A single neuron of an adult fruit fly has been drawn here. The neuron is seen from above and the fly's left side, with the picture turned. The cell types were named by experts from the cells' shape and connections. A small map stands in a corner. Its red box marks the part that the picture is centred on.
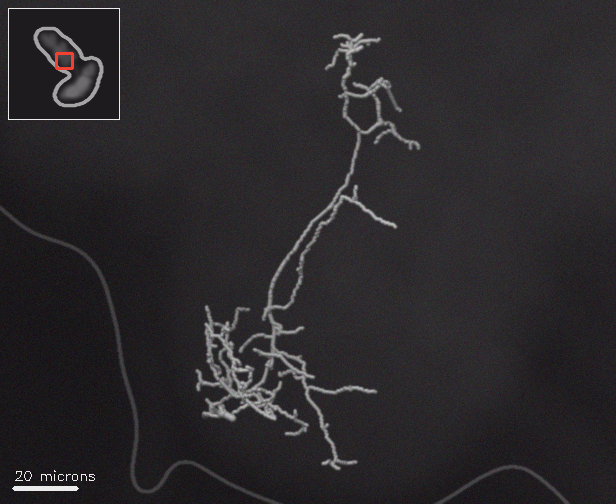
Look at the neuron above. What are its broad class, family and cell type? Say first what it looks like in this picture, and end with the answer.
It lies in the nerve cord. From top to bottom in the picture it spans about 140 microns. The picture shows dozens of branch ends. It is a nerve-cord intrinsic neuron. Its family is hemilineage 19A. Its cell type is IN19A080.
